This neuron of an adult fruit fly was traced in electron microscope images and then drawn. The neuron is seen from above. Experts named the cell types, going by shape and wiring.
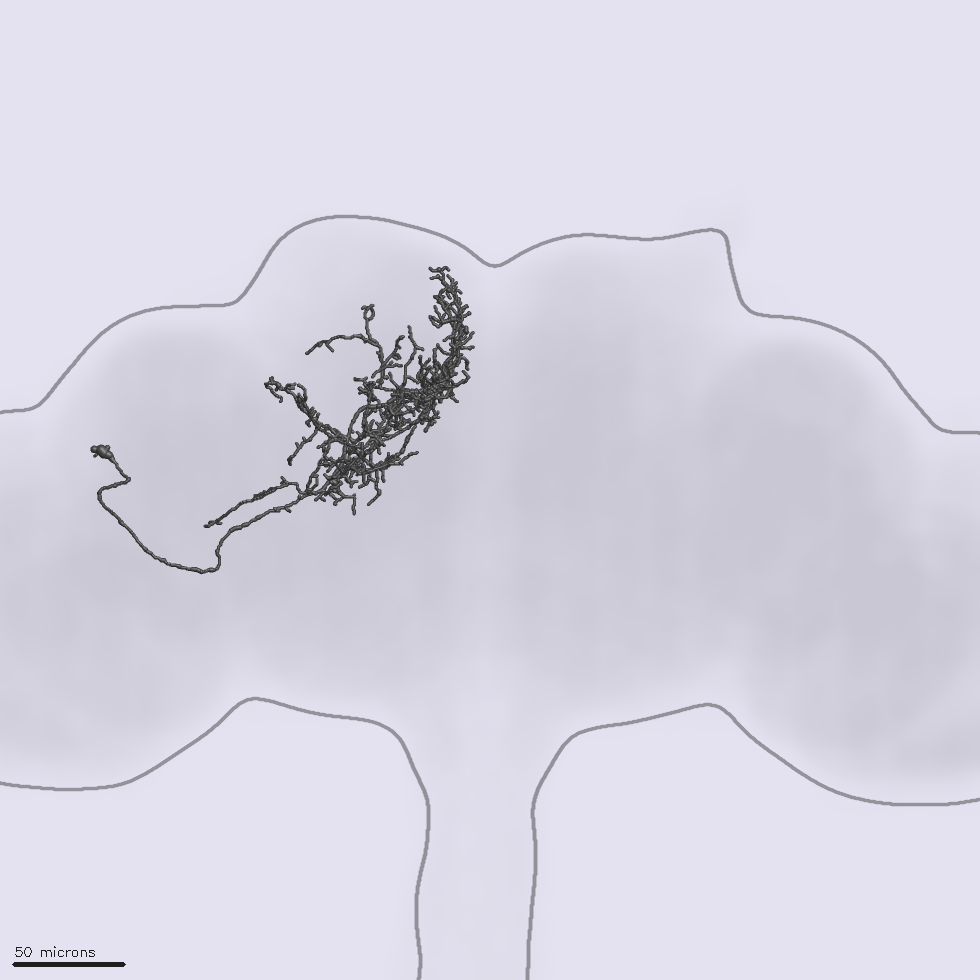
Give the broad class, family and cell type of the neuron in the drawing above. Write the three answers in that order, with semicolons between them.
central-brain intrinsic neuron; hemilineage SLPav2; SMP010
